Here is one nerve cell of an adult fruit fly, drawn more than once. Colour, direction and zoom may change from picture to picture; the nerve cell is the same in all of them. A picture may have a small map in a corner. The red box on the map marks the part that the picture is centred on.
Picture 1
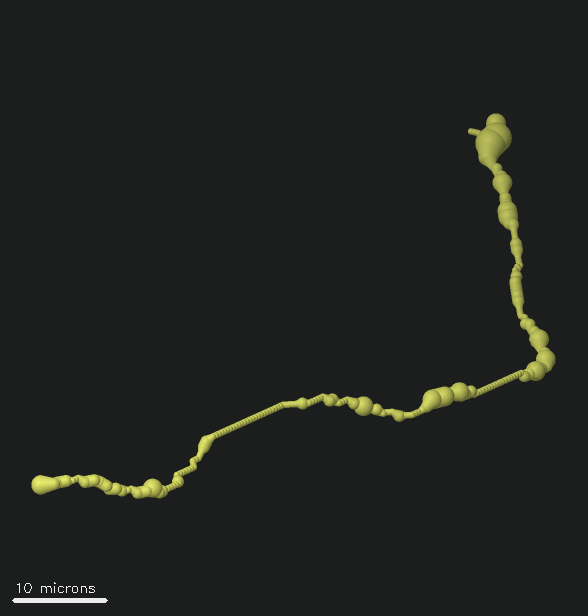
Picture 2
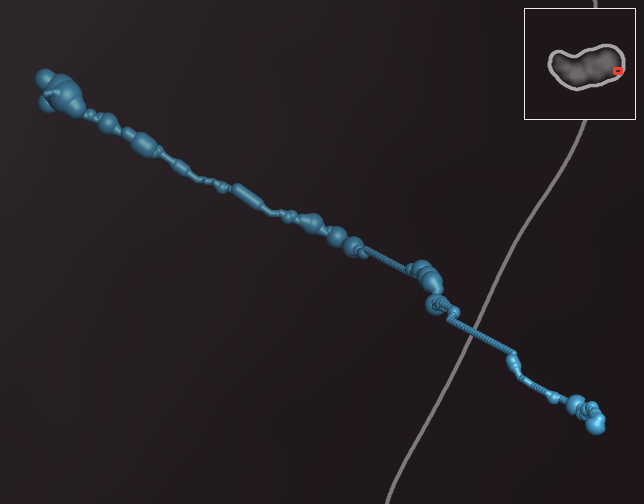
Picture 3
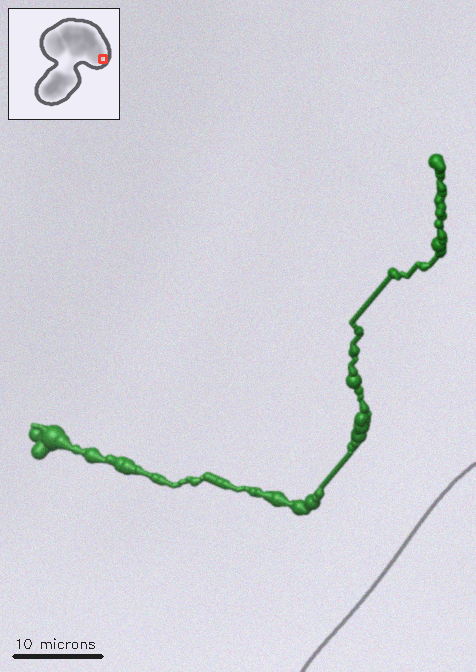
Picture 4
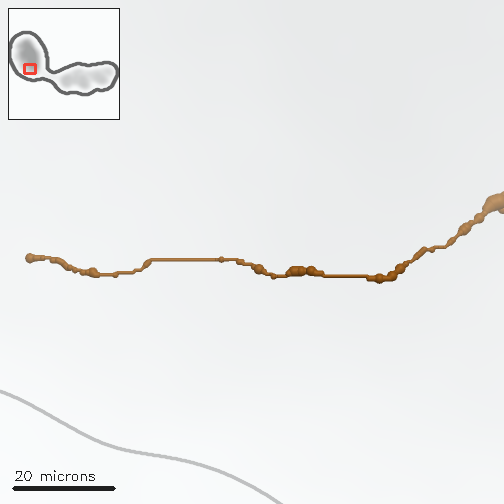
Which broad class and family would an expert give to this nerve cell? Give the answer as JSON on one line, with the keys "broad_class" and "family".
{"broad_class": "photoreceptor or other optic-lobe sensory neuron", "family": "class visual"}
